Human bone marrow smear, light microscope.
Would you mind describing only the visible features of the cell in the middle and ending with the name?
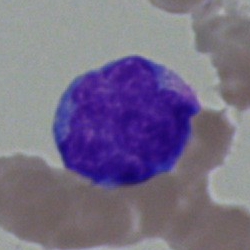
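Nearly the whole cell, as far as I can tell, is filled by the nucleus. Its chromatin is clumped, with paler gaps between the dark patches. Around it I can make out only a thin blue rim of cytoplasm. This cell is a blast.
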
